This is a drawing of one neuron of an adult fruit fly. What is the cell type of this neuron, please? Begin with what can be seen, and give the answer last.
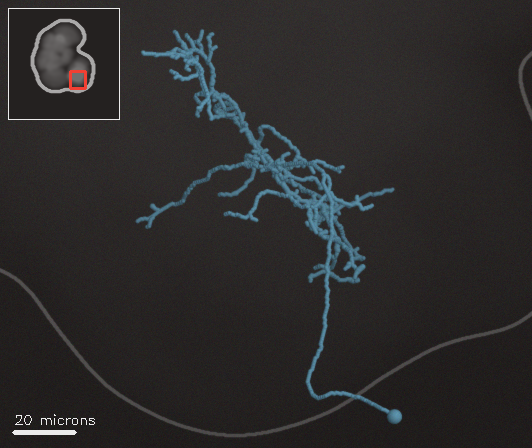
The cell body can be seen at the lower right of the picture. By the scale bar it is about 130 microns tall in this view. The picture shows dozens of branch ends. It is a nerve-cord intrinsic neuron. It is of cell type IN21A052.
